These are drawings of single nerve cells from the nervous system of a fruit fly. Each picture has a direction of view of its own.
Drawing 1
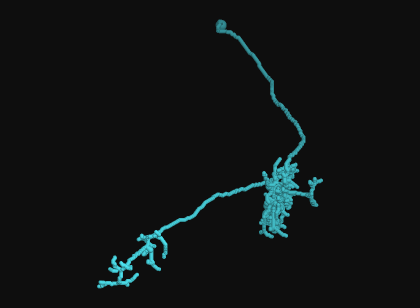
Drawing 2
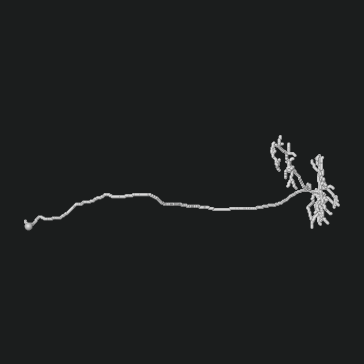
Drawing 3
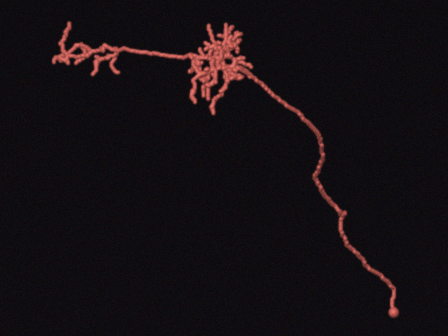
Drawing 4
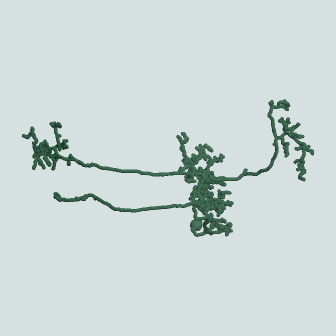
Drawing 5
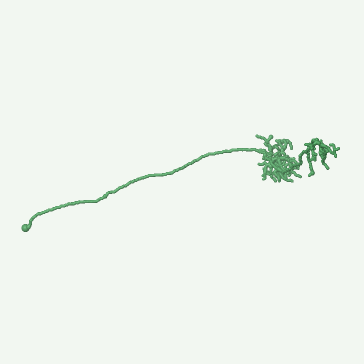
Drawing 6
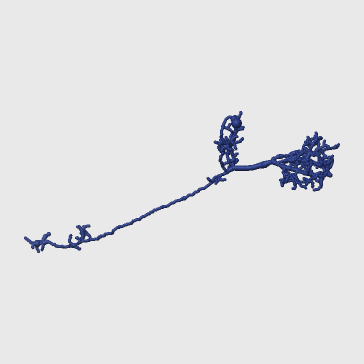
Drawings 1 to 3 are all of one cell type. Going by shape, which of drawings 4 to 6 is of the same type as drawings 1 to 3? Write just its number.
5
